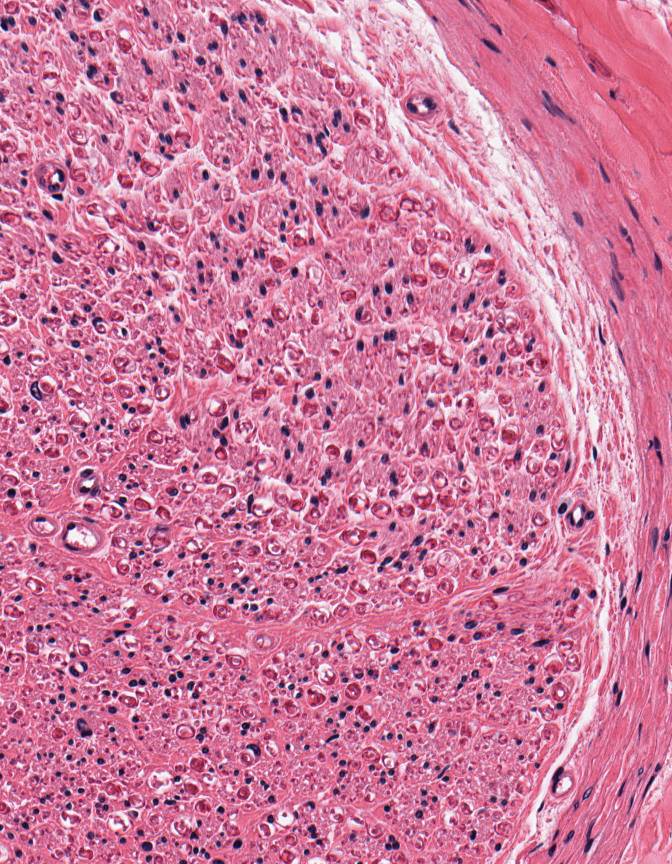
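Tibial nerve: a large rounded bundle of tightly packed fibres, cut across into round profiles, fills most of the field; a curved band of layered connective tissue bounds it on the right. Many show a pink core in a clear halo, in keeping with myelinated nerve fibres.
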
